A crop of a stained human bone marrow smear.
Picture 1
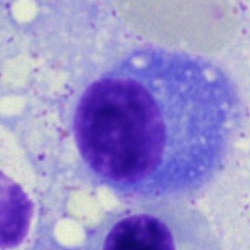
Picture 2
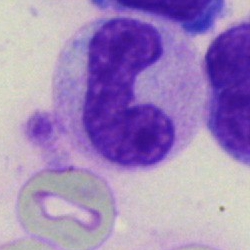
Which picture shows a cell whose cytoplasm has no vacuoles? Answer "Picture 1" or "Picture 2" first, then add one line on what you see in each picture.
Picture 2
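What picture 1 shows: Small clear spots are scattered through the cytoplasm.
What picture 2 shows: No vacuoles are seen in the cytoplasm.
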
